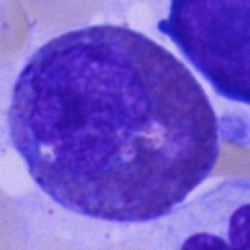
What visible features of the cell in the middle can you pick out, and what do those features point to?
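Start with the outline, which is smooth and roughly round, perhaps slightly oval. Inside, a few small pale spots can be made out, one of them near the lower left. Just past the upper right edge sits part of another darkly stained cell. The picture is slightly blurred, so fine detail looks soft. This one is an eosinophil.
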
